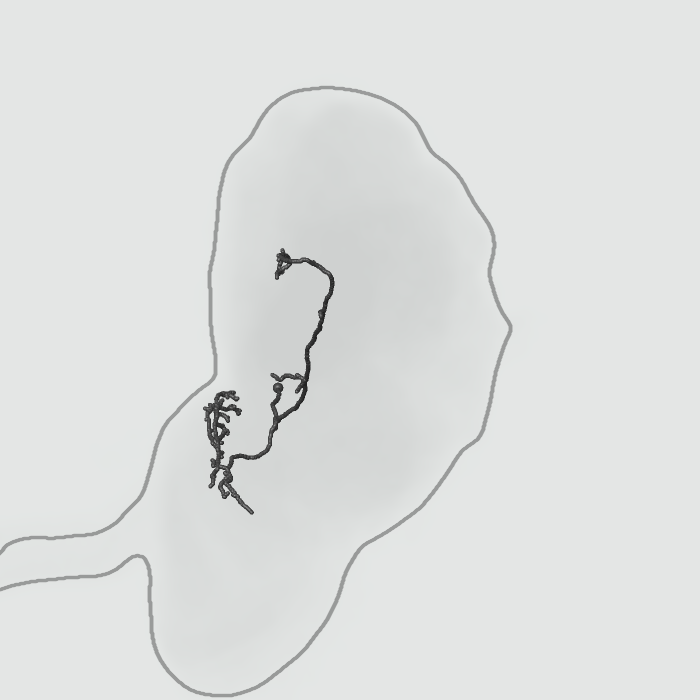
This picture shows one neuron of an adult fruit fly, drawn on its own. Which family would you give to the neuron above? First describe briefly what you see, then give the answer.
The cell body is in the middle of the picture. In this view it is taller than it is wide. Its broad class is visual projection neuron. Its family is hemilineage VPNp1_lateral.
